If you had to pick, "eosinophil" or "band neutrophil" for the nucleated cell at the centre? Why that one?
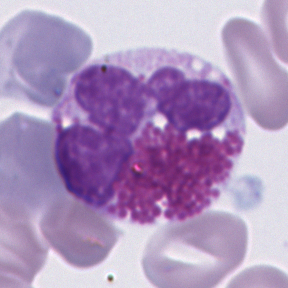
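Eosinophil. Deciding feature: cytoplasm packed with coarse, round reddish-pink granules, each large enough to make out individually.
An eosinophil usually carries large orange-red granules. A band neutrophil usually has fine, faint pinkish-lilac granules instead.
Outline round; granules crowded most densely in the lower right part.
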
